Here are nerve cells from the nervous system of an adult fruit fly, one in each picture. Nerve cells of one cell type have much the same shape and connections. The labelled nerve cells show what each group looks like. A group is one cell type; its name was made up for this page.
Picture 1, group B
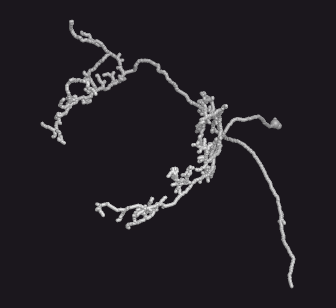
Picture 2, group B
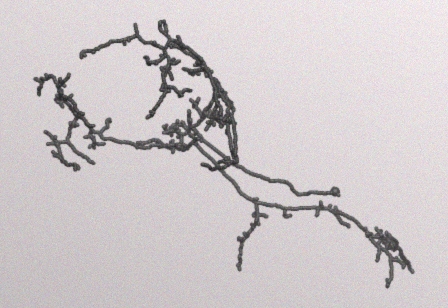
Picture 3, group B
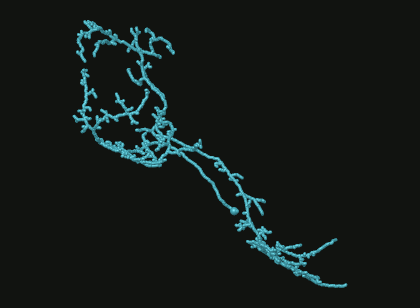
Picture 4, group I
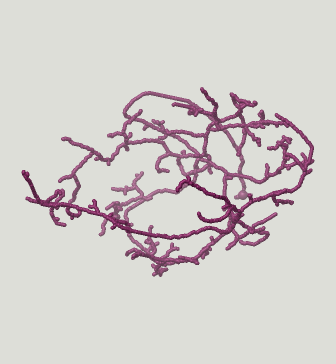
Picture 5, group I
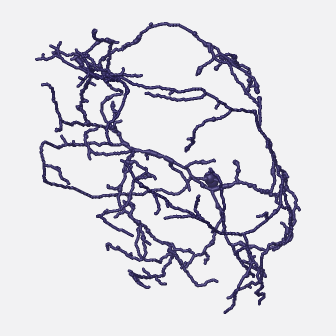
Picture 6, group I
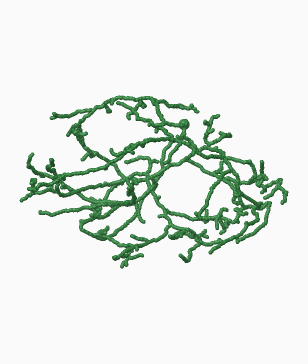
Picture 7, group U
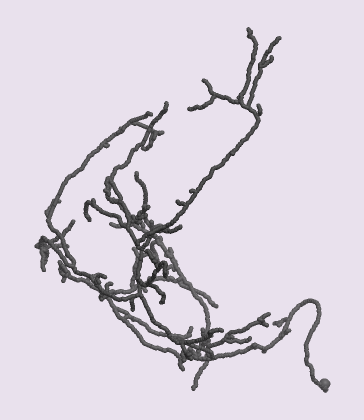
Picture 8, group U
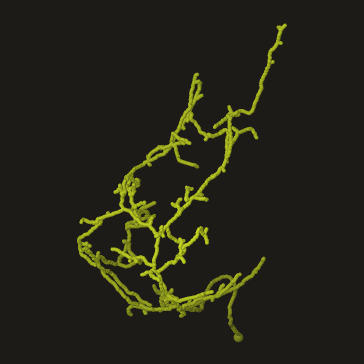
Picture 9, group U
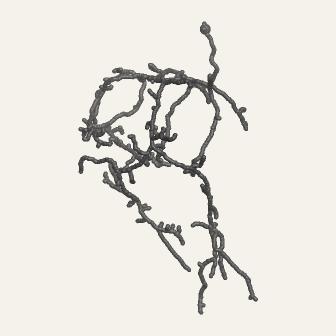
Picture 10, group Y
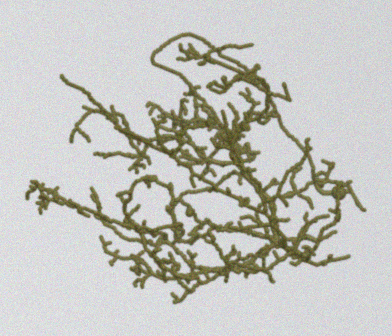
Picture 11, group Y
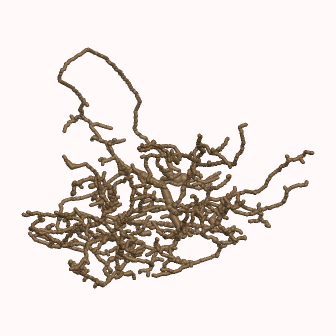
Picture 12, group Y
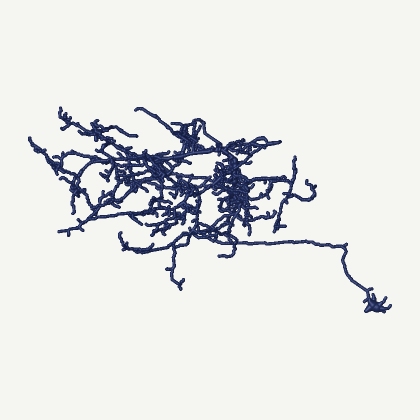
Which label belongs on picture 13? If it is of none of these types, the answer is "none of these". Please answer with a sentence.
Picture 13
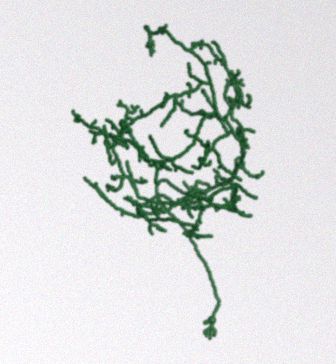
It belongs to none of these.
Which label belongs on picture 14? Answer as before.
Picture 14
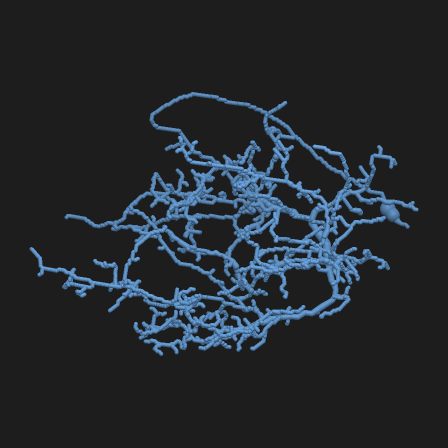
It belongs to group Y.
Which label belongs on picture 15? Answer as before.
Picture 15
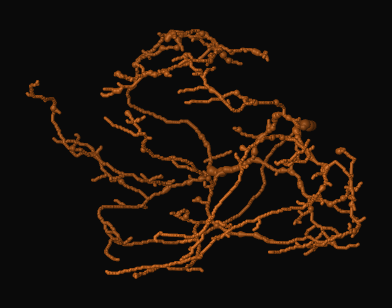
It belongs to group I.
